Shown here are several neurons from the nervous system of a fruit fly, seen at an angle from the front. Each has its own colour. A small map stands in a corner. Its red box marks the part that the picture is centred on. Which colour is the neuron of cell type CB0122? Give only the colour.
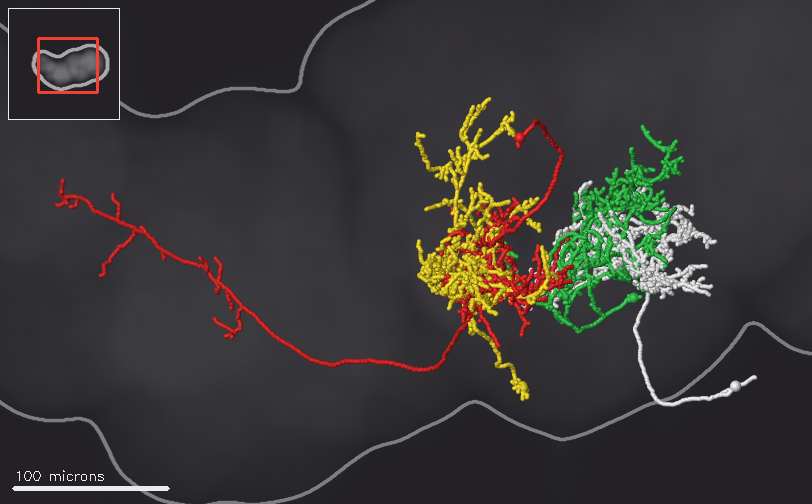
yellow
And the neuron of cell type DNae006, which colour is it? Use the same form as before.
red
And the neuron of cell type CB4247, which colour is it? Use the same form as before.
green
